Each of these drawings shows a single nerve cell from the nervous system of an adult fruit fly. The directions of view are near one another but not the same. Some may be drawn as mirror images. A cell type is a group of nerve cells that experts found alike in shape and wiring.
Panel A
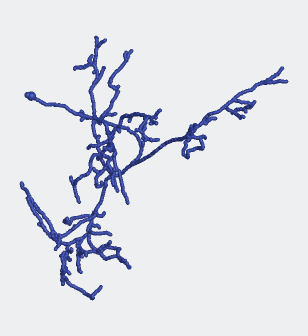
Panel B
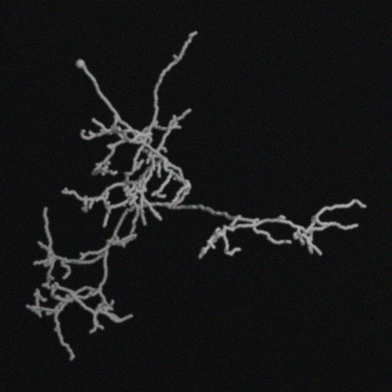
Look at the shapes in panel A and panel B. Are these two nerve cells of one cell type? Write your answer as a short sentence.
They are of the same cell type.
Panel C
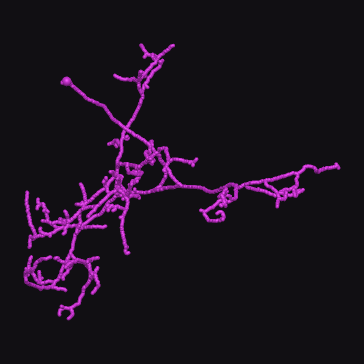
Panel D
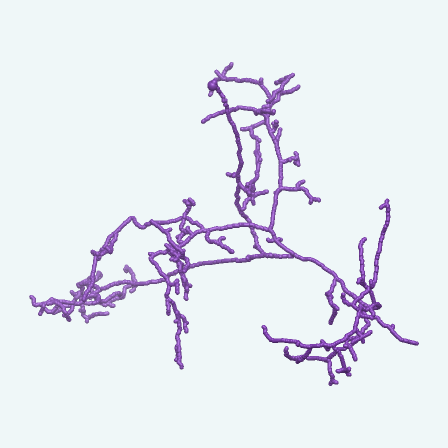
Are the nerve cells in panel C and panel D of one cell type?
They are of the same cell type.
